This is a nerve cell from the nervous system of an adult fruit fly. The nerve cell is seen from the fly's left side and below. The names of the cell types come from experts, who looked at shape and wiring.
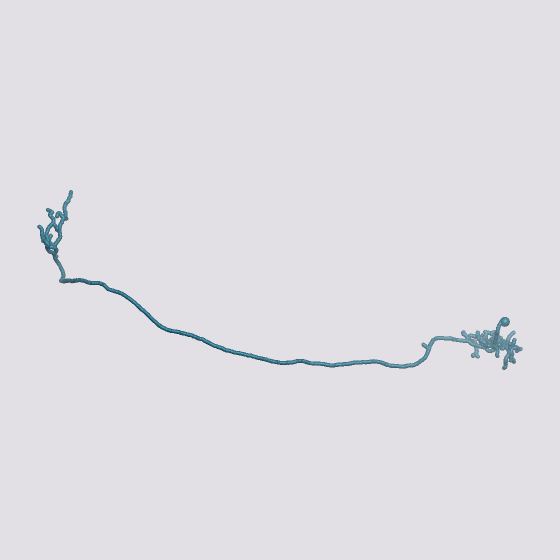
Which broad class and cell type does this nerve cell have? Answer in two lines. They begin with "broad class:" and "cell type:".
broad class: ascending neuron
cell type: ANXXX380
